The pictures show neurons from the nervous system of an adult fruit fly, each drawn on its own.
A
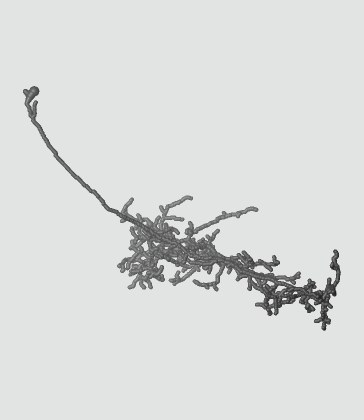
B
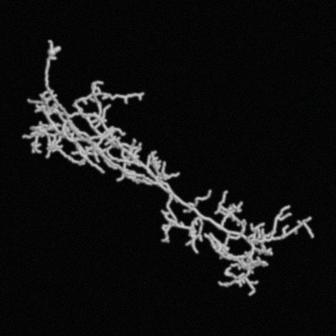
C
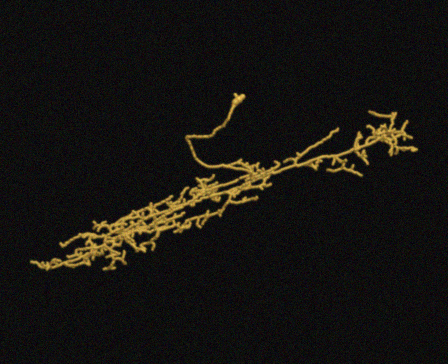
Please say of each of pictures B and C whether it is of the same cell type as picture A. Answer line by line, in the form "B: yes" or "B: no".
B: yes
C: yes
